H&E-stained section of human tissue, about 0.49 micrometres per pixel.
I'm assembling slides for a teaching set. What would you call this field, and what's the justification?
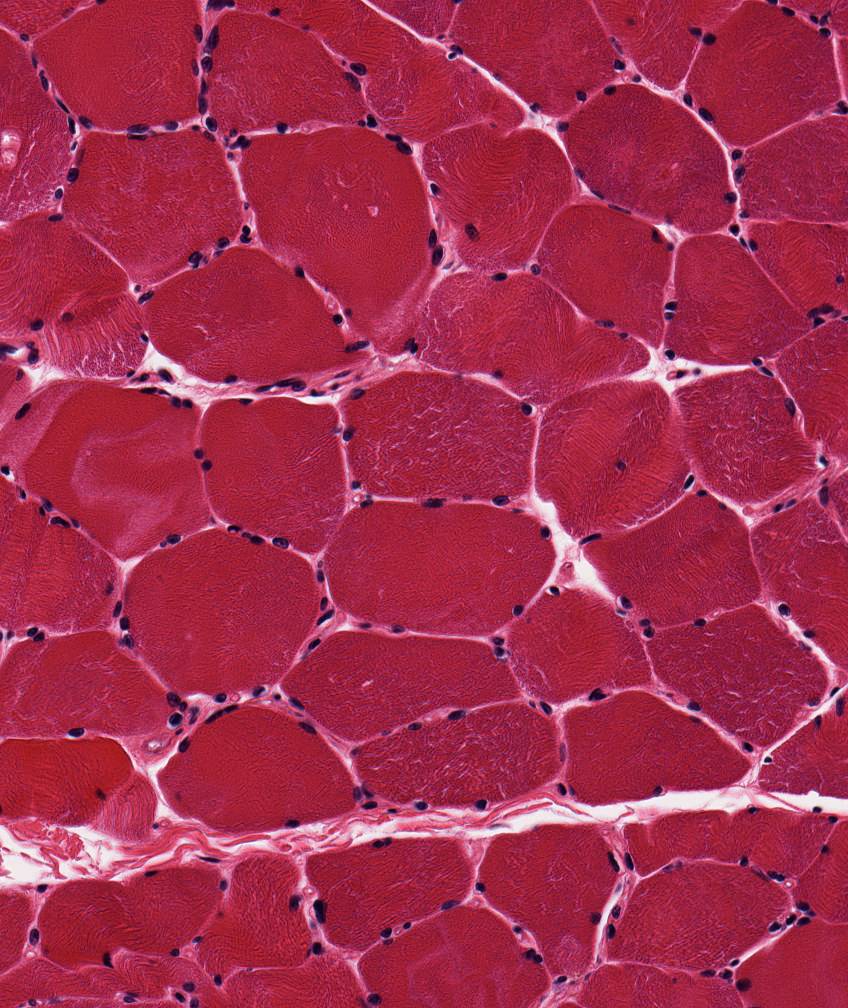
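Answer: skeletal muscle. The fibres are broadly similar in size, mostly rounded-polygonal in outline, with deep red, eosinophilic cytoplasm of fine stippled texture.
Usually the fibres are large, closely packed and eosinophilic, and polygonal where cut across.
Their small, dark, flattened nuclei lie at the edges of the fibres rather than in their centres.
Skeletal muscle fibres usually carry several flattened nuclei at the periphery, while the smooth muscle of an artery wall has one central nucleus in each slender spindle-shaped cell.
Only thin strands of pale pink connective tissue separate neighbouring fibres.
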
